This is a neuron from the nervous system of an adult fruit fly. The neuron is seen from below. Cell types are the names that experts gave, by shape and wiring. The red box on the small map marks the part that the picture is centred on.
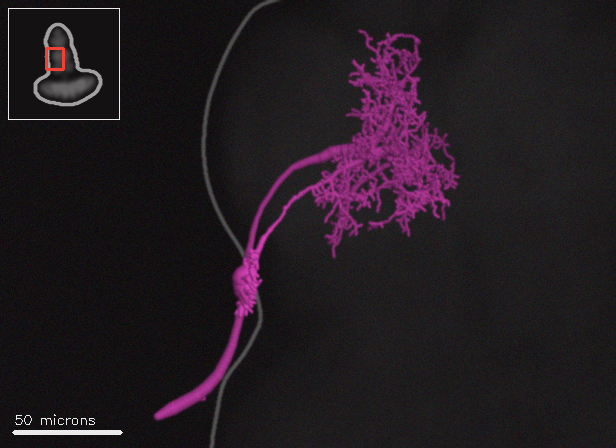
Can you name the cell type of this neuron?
i1 MN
